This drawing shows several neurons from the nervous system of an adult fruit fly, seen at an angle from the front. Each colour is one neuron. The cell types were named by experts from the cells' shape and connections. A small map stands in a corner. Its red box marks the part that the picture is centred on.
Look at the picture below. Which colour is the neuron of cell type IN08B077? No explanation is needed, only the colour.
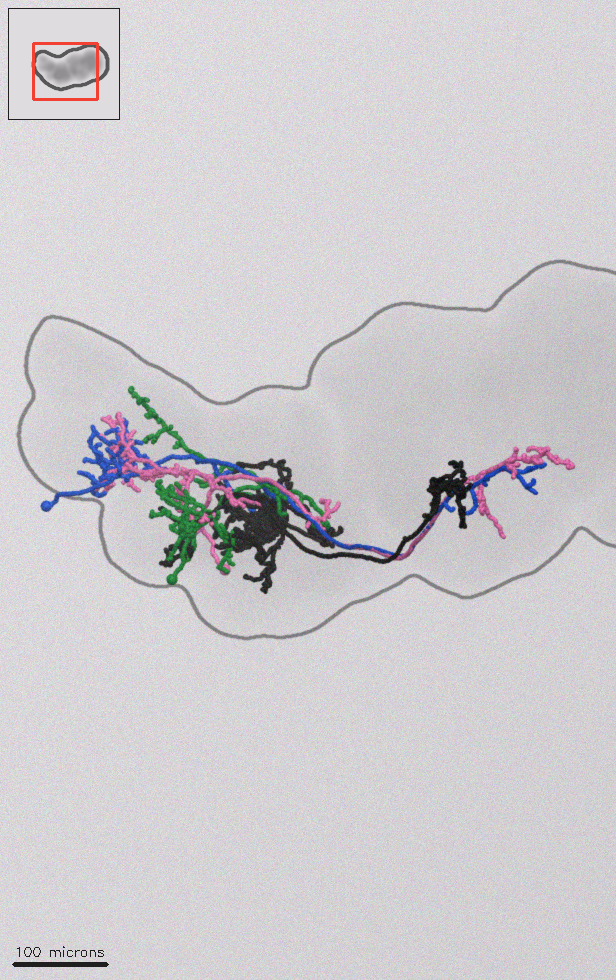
green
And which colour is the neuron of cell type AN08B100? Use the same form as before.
blue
